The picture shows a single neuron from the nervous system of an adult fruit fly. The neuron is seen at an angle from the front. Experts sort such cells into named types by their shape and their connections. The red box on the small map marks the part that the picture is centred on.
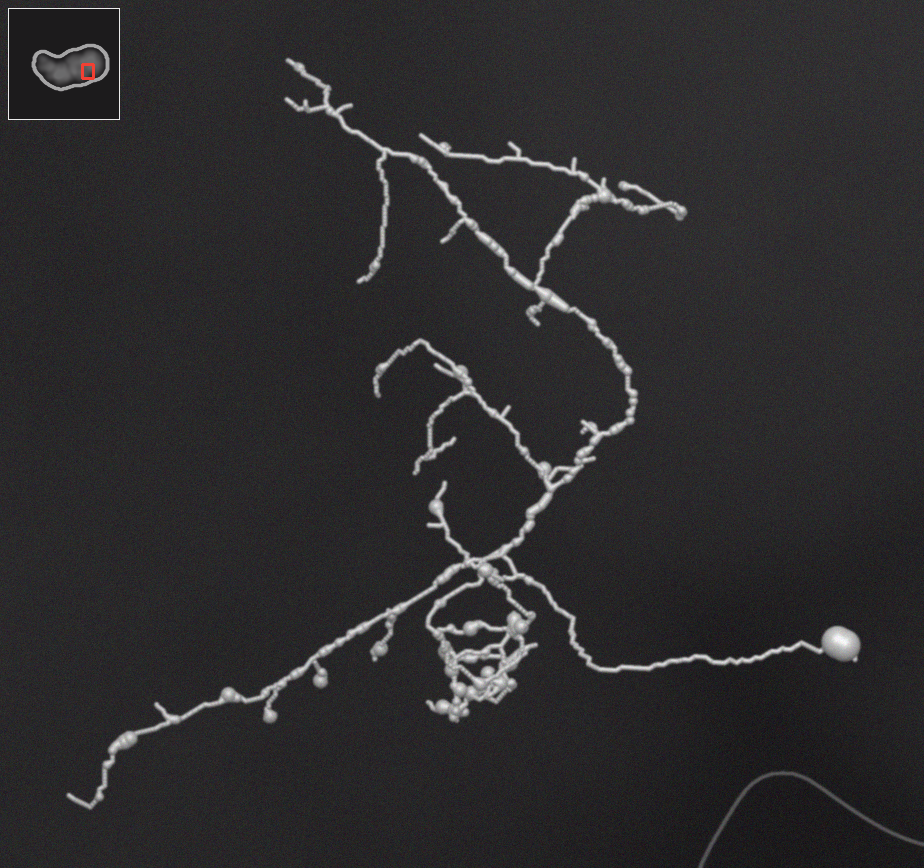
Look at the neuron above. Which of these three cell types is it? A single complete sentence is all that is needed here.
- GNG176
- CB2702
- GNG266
This neuron is typed as CB2702.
